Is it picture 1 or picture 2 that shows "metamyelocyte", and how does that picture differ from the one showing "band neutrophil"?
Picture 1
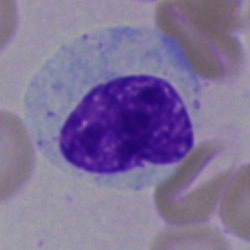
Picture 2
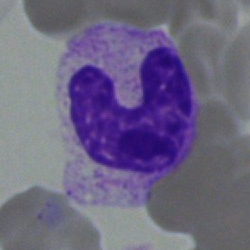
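Taking them in turn, picture 1 is the metamyelocyte and picture 2 the band neutrophil. In picture 2 the nucleus is horseshoe-shaped, its two arms pointing upward.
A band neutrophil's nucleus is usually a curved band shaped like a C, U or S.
Its chromatin is dense and dark purple.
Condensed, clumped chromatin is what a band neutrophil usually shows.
In picture 1, what I notice is a moderate rim of pale greyish-blue cytoplasm around the nucleus, widest above it, with no vacuoles. Its outline is round to slightly oval and smooth, and red cells lie close around it, nearest at the upper right and lower right. Neither cell shows visible nucleoli, so that is something they share rather than a difference.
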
